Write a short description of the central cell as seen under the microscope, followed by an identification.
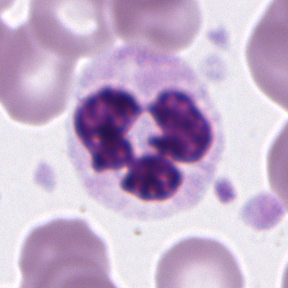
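Three lobes in the nucleus here, and the cell itself has a round outline. The cytoplasm holds fine, faint granules, and you won't find any vacuoles in it. So that's a segmented neutrophil.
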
